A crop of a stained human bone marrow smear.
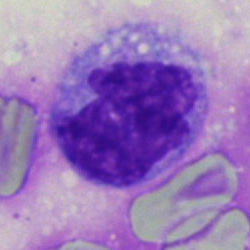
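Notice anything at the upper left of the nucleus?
Yes, a notch indenting it.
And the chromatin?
Dark purple, coarsely clumped.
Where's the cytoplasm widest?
Above the nucleus, which fills most of the cell.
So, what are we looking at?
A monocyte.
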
